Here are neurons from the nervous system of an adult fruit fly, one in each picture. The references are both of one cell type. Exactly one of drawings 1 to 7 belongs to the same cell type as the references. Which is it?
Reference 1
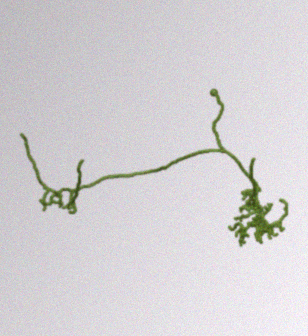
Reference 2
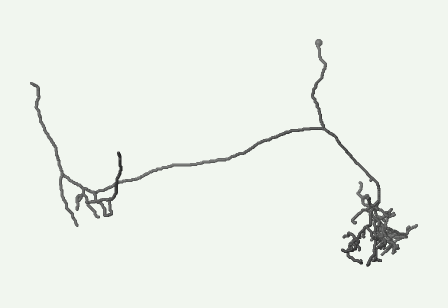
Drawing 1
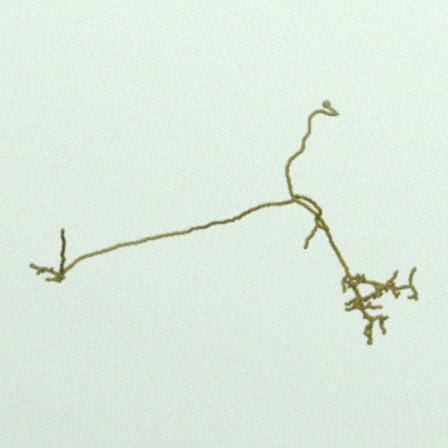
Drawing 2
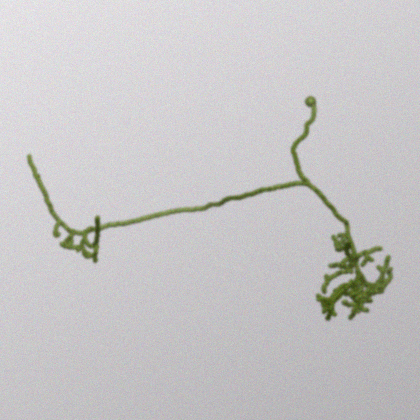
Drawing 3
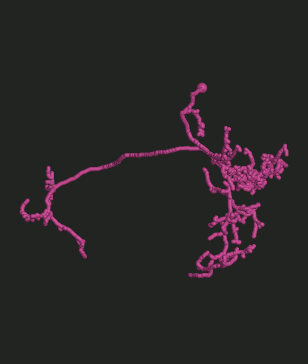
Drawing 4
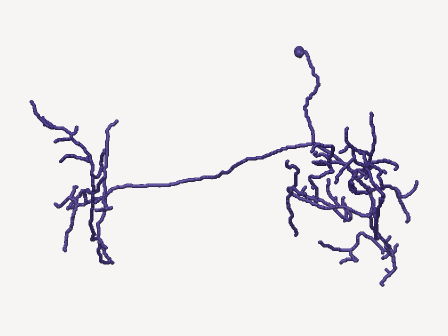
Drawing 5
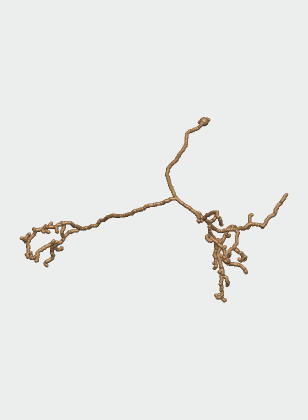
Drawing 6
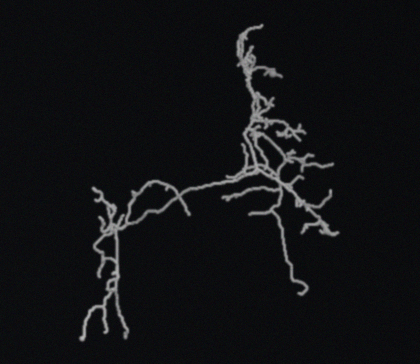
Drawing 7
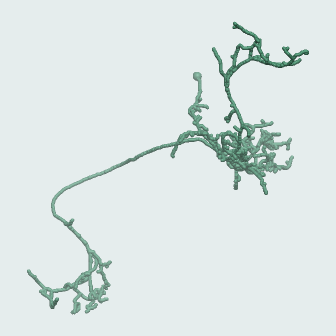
Drawing 2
